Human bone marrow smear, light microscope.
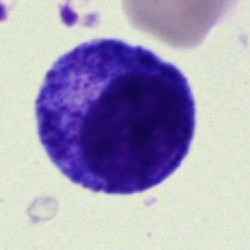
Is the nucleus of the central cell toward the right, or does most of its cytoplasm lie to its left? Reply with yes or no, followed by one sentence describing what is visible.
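Yes. The nucleus sits toward the right side of the cell.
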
